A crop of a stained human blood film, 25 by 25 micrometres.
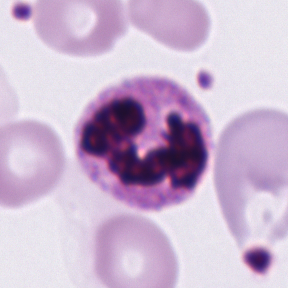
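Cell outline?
Round and smooth, about 12 micrometres across.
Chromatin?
Dark purple, coarsely clumped; nucleus fills about 50% of the cell's area.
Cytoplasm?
Pale pinkish-lilac, with fine lilac granules scattered evenly through it.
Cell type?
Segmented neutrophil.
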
